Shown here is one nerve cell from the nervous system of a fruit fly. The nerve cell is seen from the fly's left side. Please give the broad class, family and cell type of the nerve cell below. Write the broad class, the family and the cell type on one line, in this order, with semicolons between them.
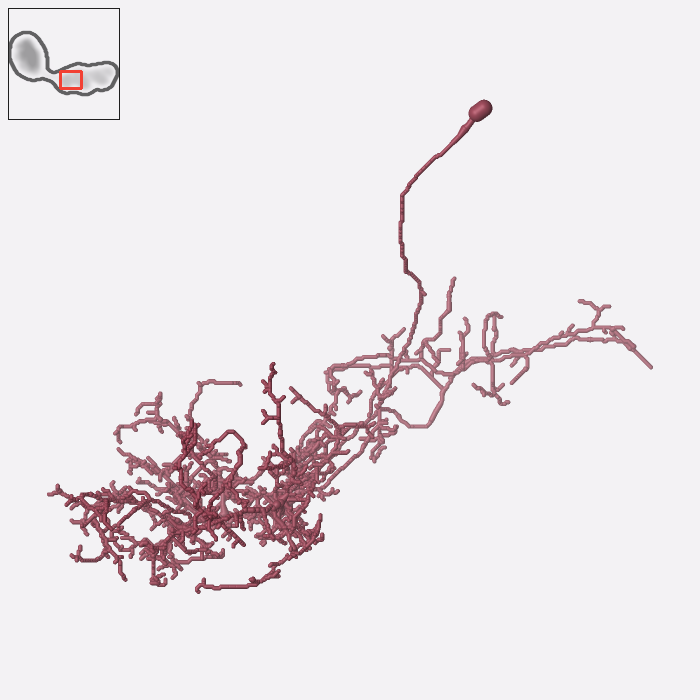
nerve-cord intrinsic neuron; hemilineage 23B; IN23B007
